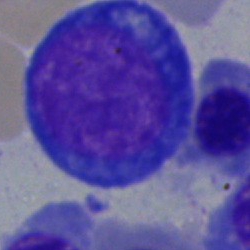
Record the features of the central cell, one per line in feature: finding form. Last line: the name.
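Outline: nicely round and smooth
Chromatin: fine, evenly spread, no coarse dark clumps
Cytoplasm: just a narrow rim, stained deep blue
Pale patch: in the cytoplasm, upper right
Name: proerythroblast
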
